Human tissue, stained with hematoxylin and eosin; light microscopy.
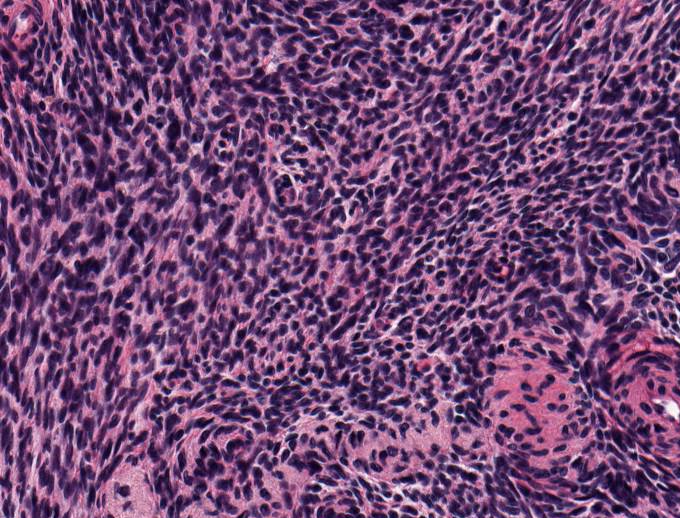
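Ovary, stained section under the light microscope. Densely packed cells fill it from edge to edge, and there is very little stroma between them. Watching how they lie, the cells run in short streaming bundles pointing in varying directions. Most nuclei are elongated to oval and darkly stained; the cytoplasm around them is scant and pale pink.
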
